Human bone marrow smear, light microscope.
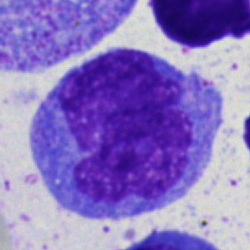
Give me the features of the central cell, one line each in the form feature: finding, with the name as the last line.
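Outline: roughly round, the edge smooth as far as I can tell
Nucleus: irregular and folded, its border indented
Chromatin: finely textured and lacy, not coarsely clumped
Cytoplasm: no coarse granules that I can find
Name: monocyte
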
